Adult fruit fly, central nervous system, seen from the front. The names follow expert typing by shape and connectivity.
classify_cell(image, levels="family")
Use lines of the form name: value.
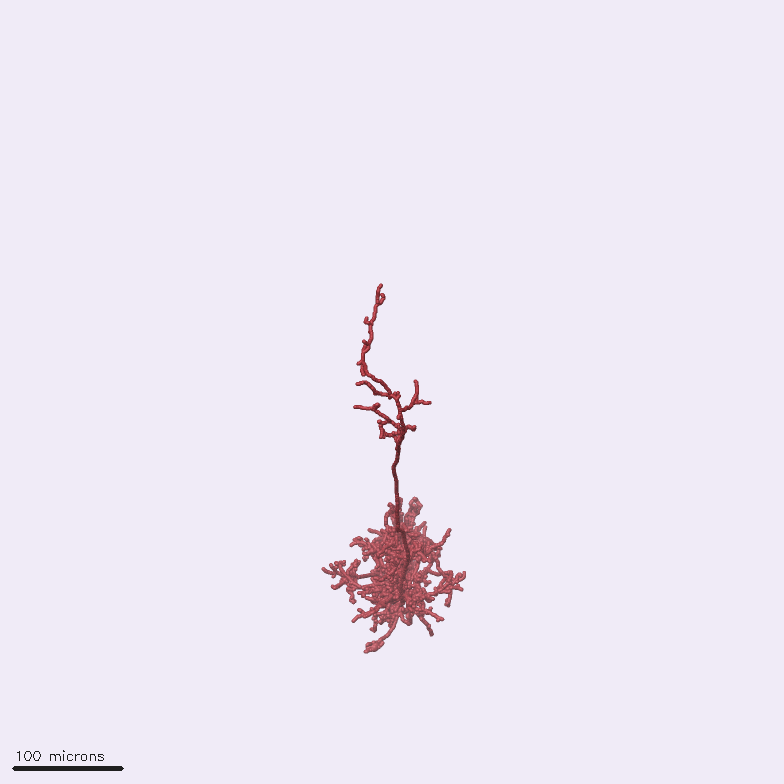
family: hemilineage 05B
